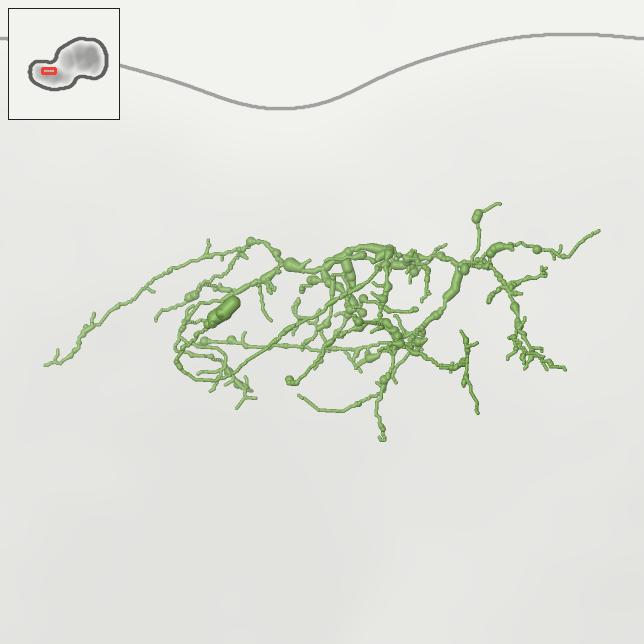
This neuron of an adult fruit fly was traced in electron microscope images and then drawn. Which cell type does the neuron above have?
IN11B017_b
